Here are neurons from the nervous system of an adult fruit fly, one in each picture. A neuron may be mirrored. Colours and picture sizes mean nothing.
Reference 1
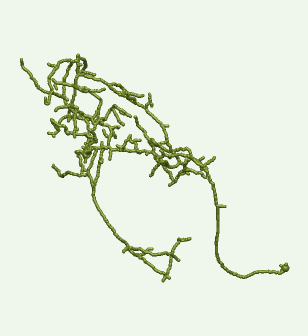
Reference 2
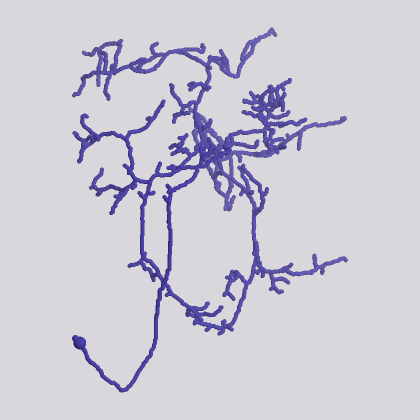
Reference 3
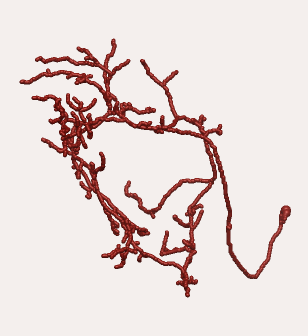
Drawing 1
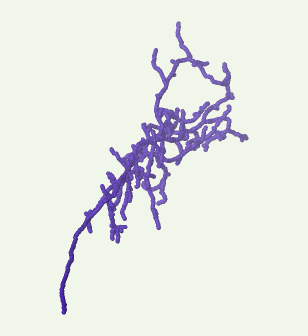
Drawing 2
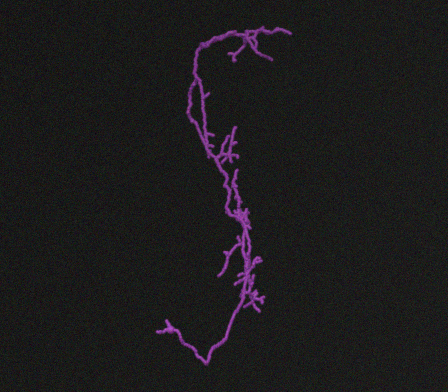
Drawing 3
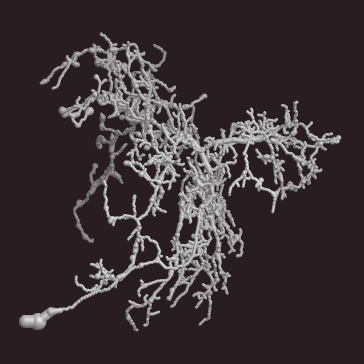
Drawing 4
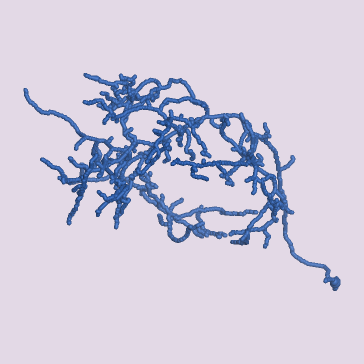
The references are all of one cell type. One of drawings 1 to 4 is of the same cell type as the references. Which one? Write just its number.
4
